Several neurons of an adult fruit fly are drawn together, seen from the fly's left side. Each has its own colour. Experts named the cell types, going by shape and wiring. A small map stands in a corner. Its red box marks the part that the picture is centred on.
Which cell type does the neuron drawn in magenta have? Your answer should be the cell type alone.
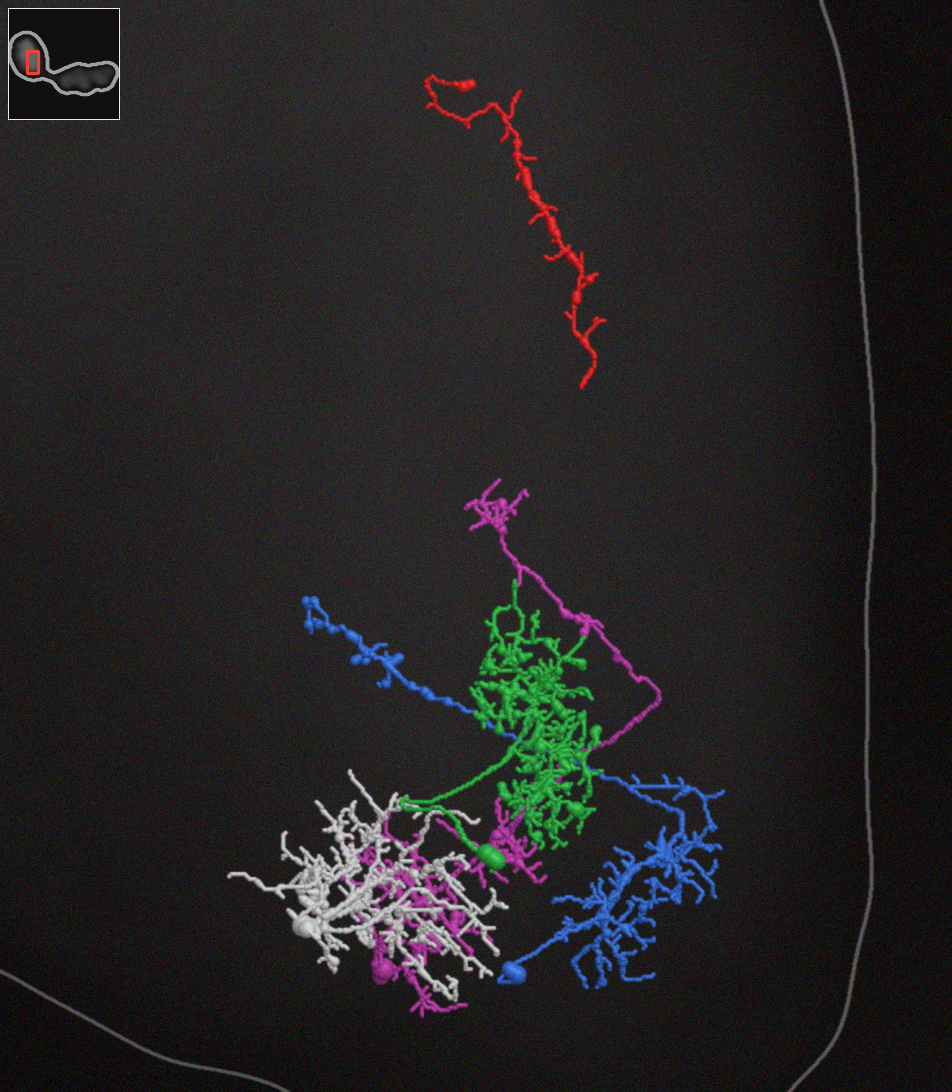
Tm16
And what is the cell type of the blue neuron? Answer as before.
TmY13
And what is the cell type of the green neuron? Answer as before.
Dm12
